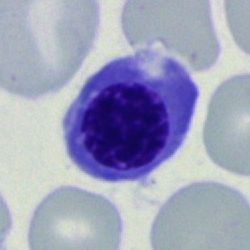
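Erythroblast, the cell in the middle of a stained bone marrow smear. Nucleus: off-centre, with more cytoplasm lying toward the upper right. Chromatin: dark and coarsely clumped, with paler gaps between the clumps. Cytoplasm: a deep, strong blue, with a pale, unstained patch at its top edge.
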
